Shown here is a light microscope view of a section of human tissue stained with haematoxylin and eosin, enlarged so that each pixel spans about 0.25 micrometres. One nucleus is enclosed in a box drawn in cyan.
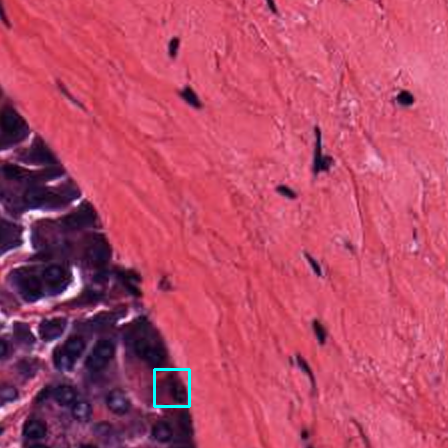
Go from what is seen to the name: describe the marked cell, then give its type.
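The cell sits at the outer edge of a tightly packed cluster of similar cells, directly against a band of pink, wavy fibrous tissue. Its cytoplasm stains a deep purple-violet and looks densely packed rather than clear. Its outline is indistinct, so its borders with neighbouring cells cannot be traced clearly. Its nucleus is a dark, roughly round body set within the purple cytoplasm. The marked cell is a pancreatic acinar cell.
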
